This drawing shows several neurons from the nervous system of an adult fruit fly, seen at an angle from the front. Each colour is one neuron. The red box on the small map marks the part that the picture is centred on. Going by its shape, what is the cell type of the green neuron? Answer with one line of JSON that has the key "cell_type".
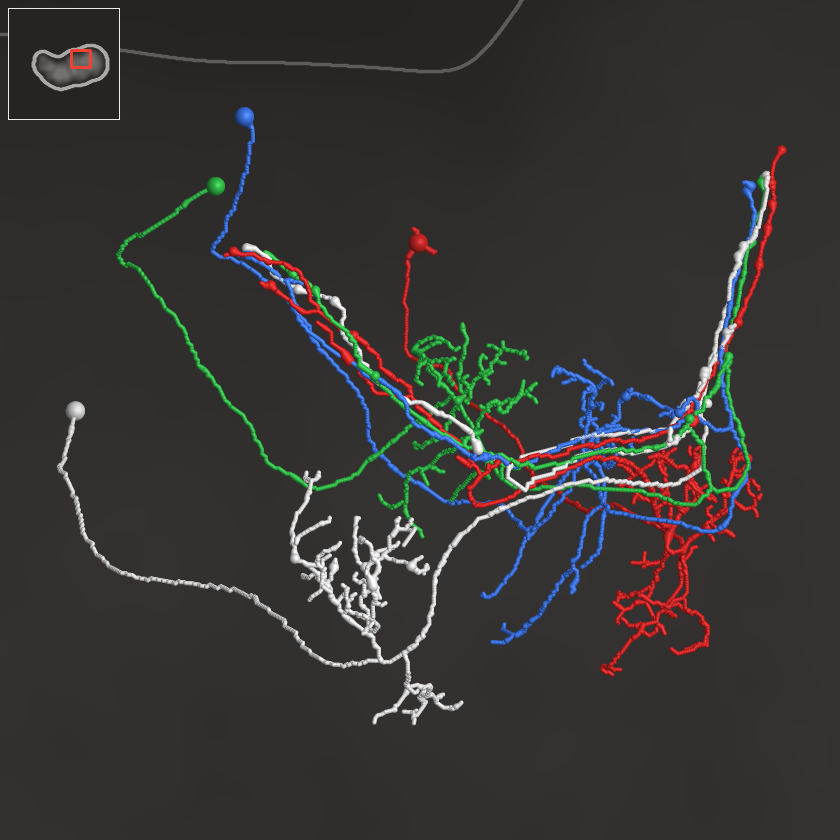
{"cell_type": "FS3_b"}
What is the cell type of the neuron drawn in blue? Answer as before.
{"cell_type": "FS3_c"}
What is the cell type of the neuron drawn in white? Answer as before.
{"cell_type": "FS3_a"}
